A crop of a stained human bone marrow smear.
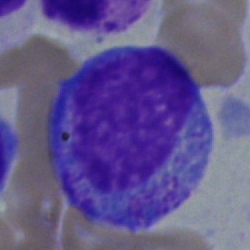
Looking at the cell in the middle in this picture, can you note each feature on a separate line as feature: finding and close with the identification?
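Chromatin: finely stippled, with scattered small pale spots
Cytoplasm shape: a crescent, widest at the lower right
Cytoplasm colour: blue
Granules: fine and purplish, scattered in the lower-right cytoplasm
Name: promyelocyte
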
